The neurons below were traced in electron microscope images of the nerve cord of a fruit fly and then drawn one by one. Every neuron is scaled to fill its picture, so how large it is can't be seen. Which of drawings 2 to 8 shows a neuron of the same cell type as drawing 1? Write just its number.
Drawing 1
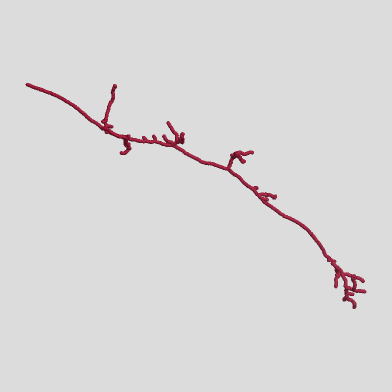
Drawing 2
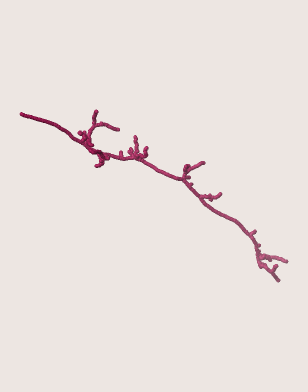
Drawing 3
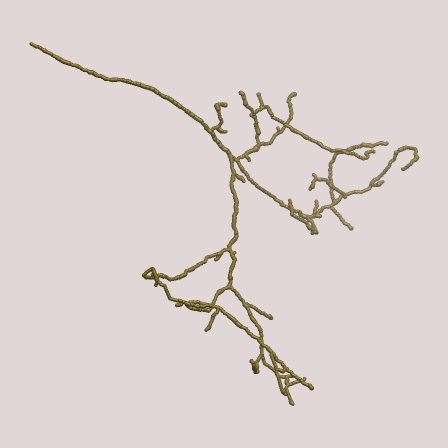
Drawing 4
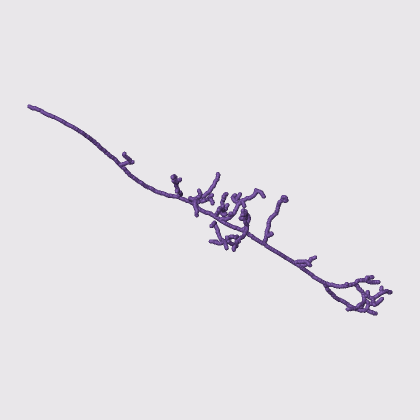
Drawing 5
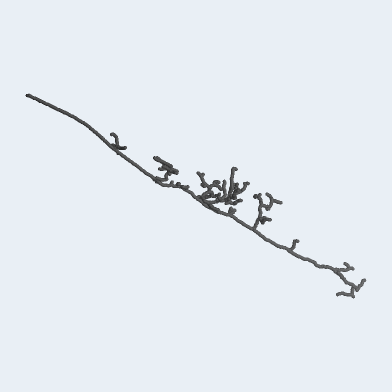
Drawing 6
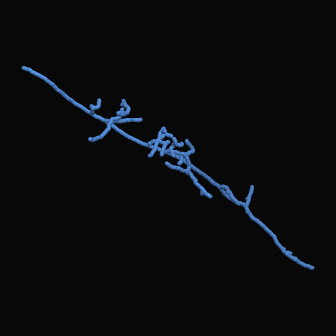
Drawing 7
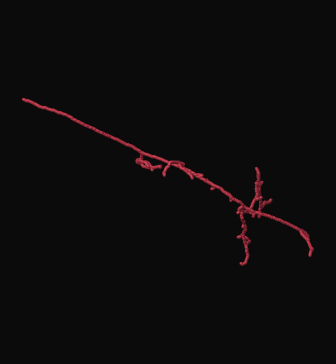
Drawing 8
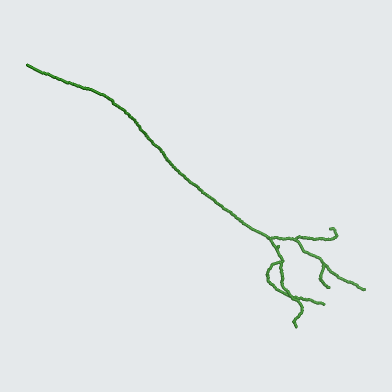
2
